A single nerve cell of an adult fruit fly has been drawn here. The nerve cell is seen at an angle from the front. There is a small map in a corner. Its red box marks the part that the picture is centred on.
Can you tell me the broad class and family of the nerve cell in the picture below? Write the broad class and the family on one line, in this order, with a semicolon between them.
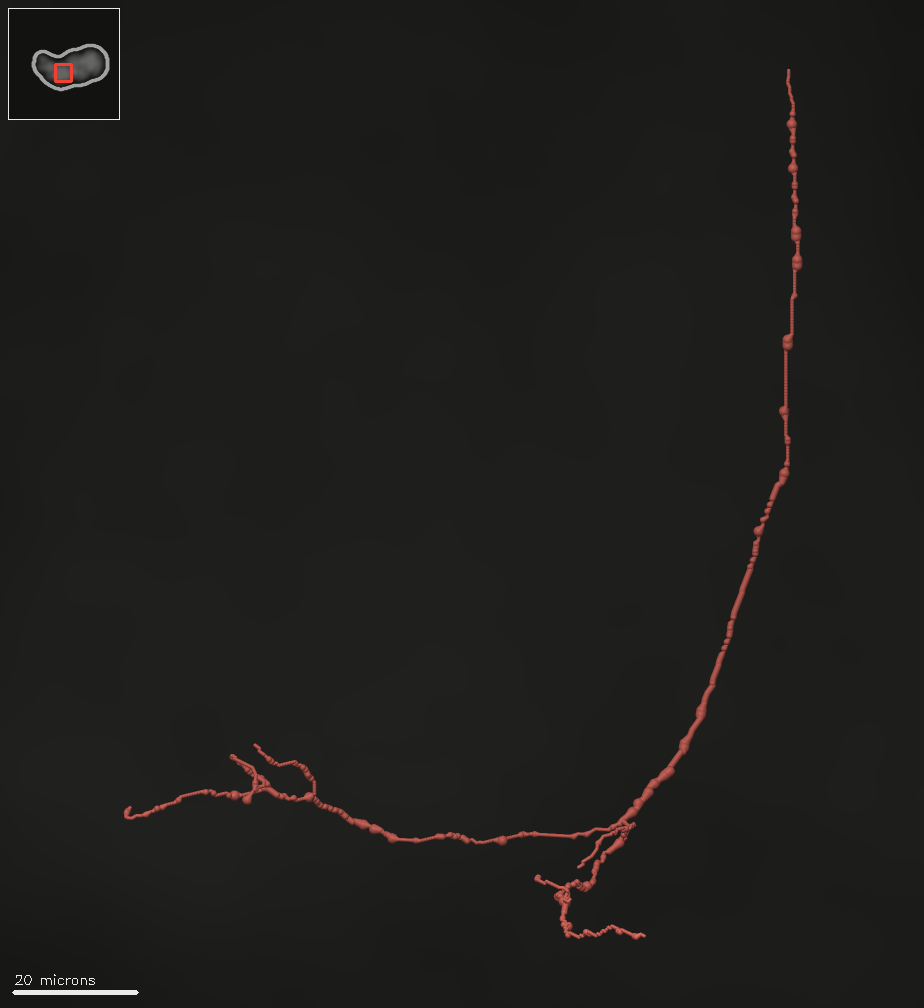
sensory neuron entering the nerve cord; class mechanosensory tactile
